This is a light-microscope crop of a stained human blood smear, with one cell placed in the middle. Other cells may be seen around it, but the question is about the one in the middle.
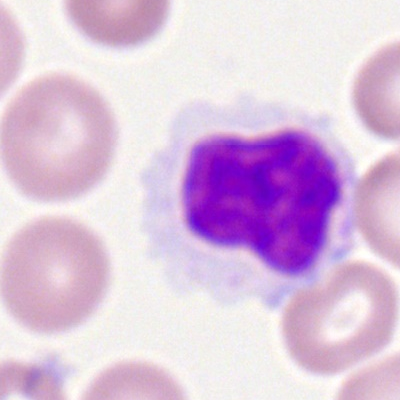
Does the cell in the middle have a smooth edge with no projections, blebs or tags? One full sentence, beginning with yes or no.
No, this cell has a rough edge, ragged or bearing projections, blebs or tags.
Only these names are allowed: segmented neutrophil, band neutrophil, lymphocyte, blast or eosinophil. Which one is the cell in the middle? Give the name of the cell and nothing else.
lymphocyte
